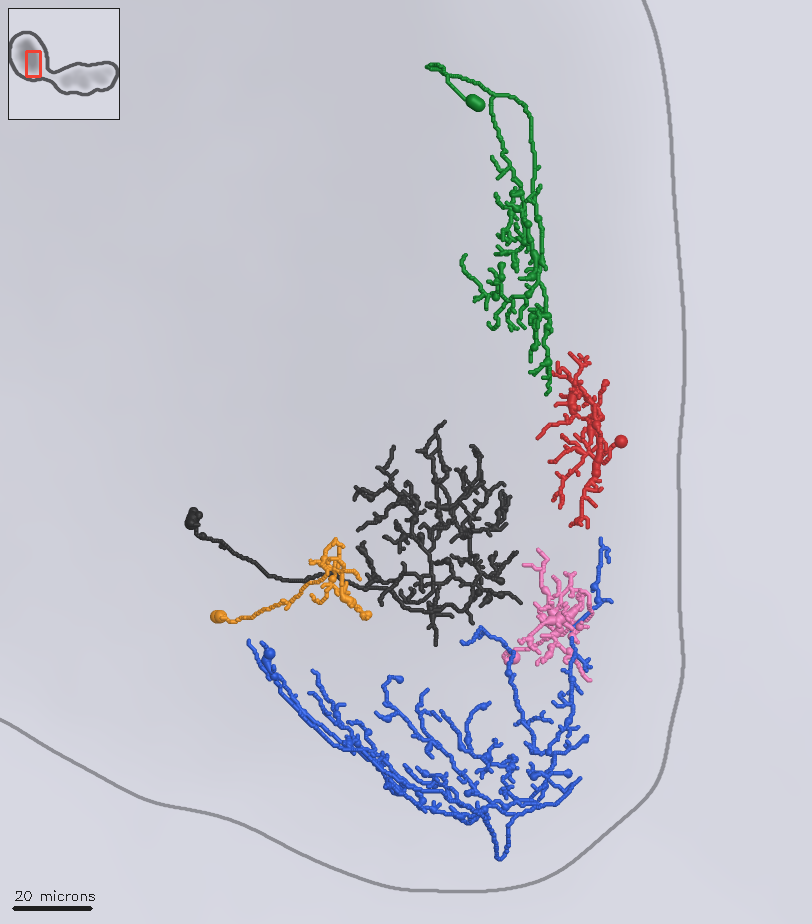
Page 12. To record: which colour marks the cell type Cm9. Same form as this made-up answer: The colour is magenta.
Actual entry: The colour is green.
